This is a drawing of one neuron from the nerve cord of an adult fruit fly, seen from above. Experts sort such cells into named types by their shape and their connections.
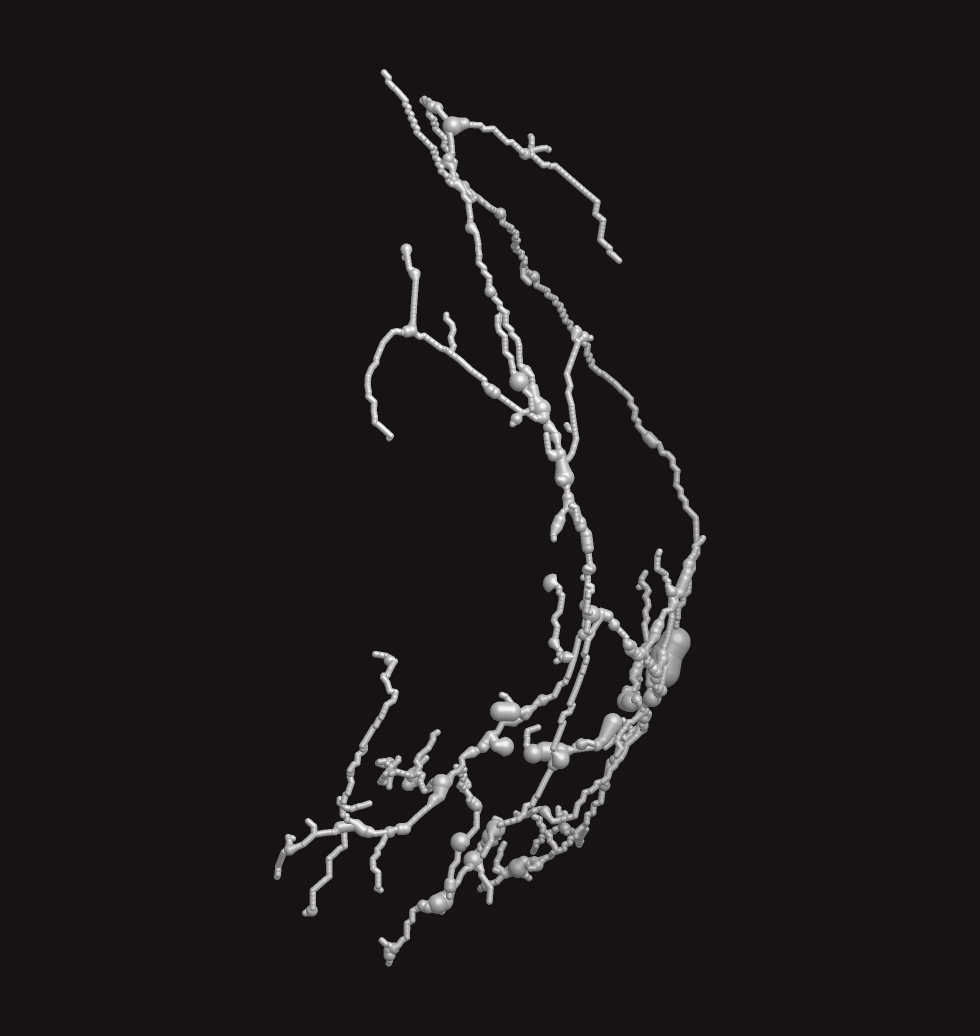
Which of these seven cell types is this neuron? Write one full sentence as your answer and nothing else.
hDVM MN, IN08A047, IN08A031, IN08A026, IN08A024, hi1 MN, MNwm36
Within the cell type IN08A031 sits this neuron.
